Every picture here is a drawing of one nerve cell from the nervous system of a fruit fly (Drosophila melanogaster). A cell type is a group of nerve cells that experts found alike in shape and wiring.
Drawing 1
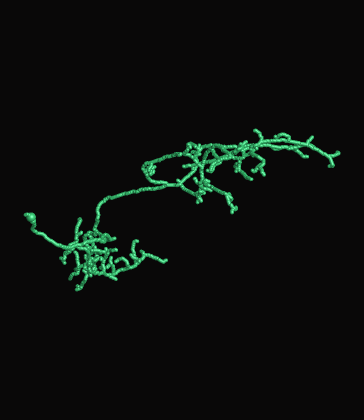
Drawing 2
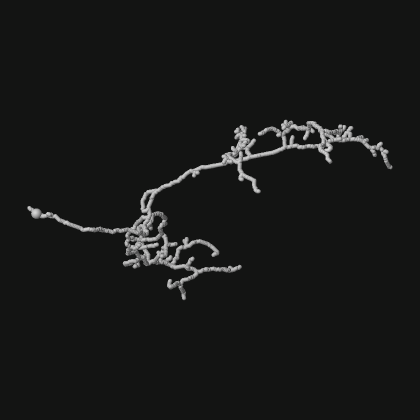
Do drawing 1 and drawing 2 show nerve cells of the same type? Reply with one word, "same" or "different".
different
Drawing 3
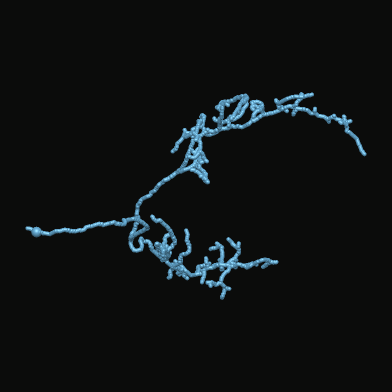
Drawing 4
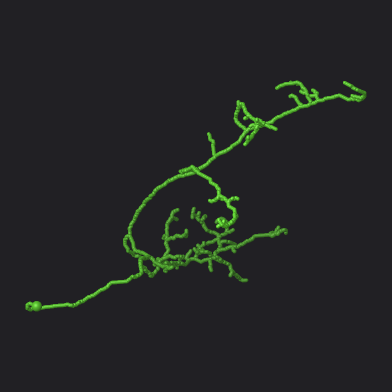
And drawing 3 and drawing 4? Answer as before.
same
